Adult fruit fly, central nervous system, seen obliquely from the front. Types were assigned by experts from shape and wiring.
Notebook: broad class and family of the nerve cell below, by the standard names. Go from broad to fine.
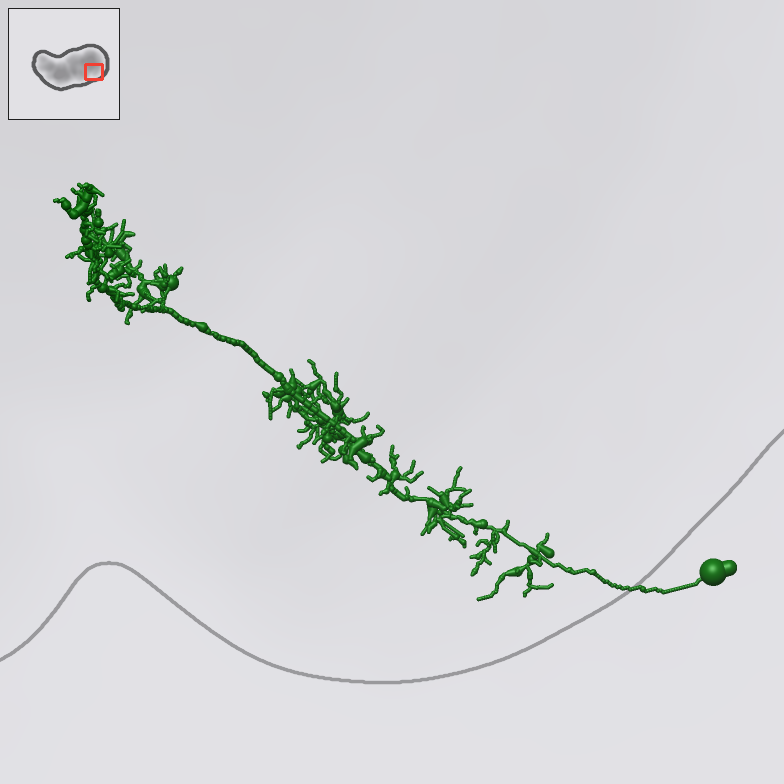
optic-lobe intrinsic neuron; TmY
